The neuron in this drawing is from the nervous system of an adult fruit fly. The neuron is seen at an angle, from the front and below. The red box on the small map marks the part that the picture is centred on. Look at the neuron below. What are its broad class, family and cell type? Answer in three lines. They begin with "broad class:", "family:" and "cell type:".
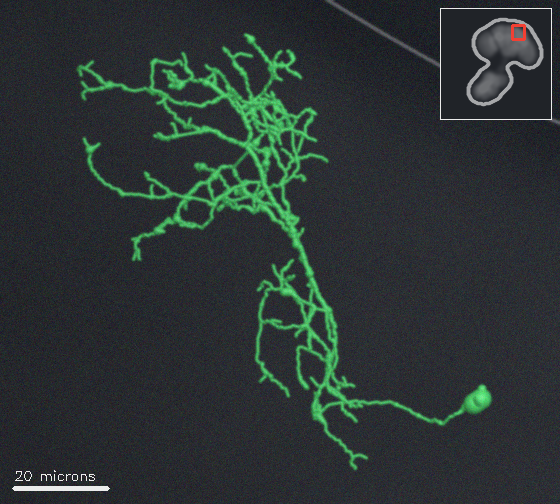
broad class: central-brain intrinsic neuron
family: hemilineage EBa1
cell type: CRE051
